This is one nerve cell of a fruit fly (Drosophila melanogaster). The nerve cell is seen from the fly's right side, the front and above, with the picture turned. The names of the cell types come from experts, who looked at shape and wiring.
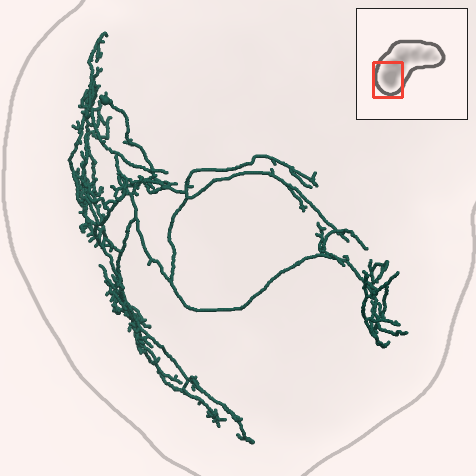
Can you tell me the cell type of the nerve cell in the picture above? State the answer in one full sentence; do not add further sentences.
What this nerve cell is, by cell type, is MeVP63.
